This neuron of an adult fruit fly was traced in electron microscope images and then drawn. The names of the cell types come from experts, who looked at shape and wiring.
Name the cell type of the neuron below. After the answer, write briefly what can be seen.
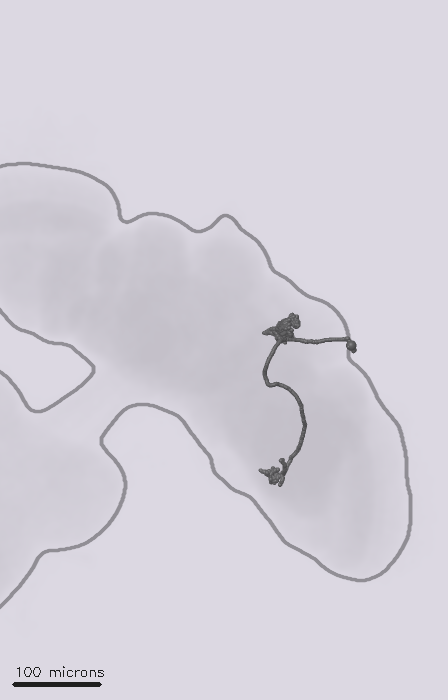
It is of cell type VP2_l2PN. This is a central-brain intrinsic neuron. Its cell body lies on the right of the picture. From top to bottom in the picture it spans about 200 microns.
